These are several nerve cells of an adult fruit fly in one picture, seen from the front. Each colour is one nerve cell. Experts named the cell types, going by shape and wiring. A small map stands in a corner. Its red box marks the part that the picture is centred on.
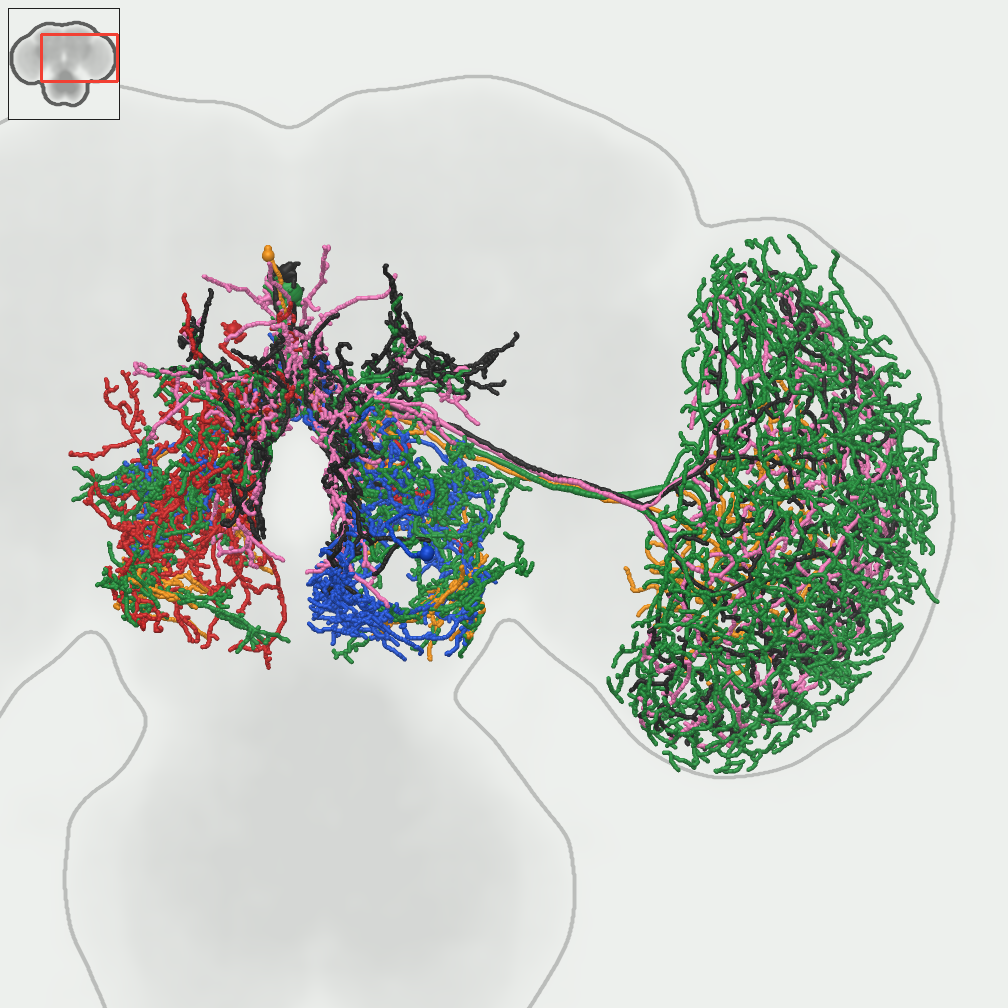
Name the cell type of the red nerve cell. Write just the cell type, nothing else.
PS307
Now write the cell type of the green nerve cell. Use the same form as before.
MeVC11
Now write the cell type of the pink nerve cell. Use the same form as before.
MeVC4b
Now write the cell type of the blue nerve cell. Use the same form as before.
PS124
